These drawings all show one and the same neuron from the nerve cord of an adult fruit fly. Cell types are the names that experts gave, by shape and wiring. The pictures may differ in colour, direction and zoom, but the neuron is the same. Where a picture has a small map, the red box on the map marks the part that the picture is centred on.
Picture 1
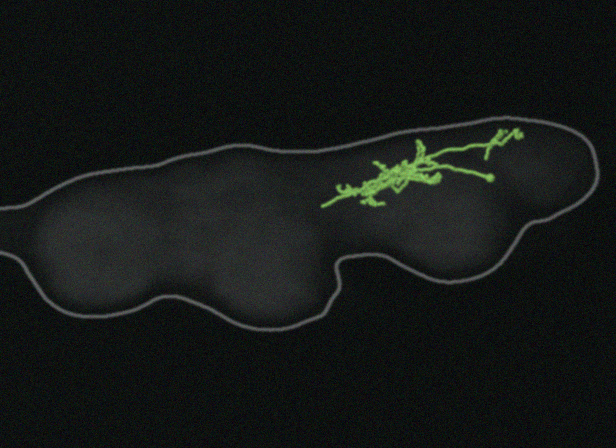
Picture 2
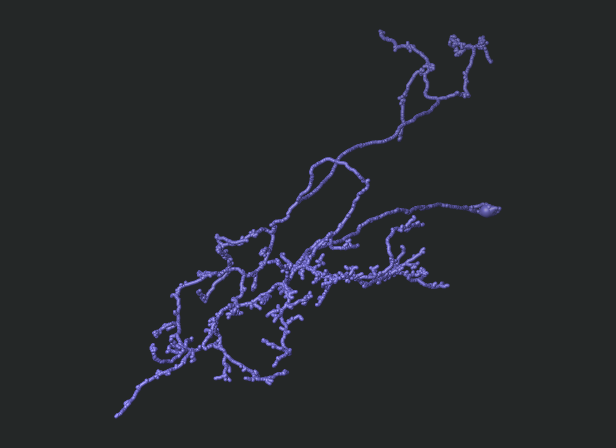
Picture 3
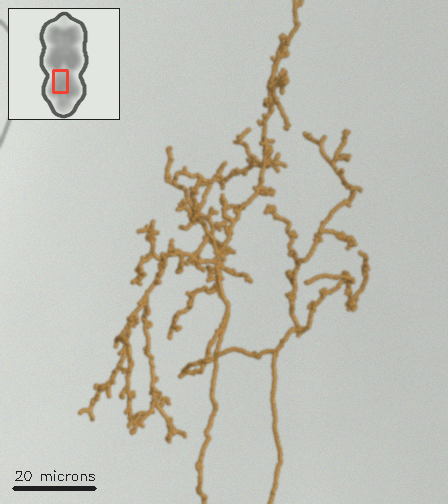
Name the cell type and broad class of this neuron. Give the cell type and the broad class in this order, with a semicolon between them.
INXXX423; nerve-cord intrinsic neuron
